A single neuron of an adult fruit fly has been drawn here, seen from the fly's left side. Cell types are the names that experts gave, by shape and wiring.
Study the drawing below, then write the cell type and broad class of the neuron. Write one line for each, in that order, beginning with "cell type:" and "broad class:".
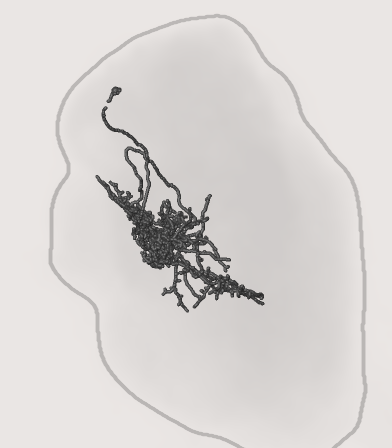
cell type: LAL015
broad class: central-brain intrinsic neuron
